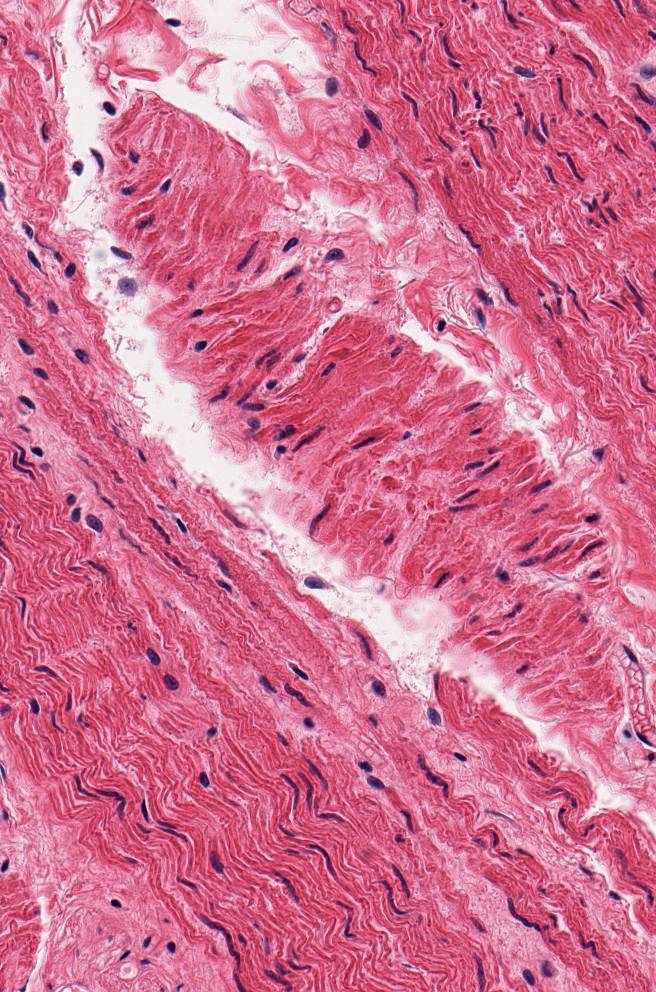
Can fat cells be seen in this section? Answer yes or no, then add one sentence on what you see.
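No. No glands or fat cells are present anywhere in the field.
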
